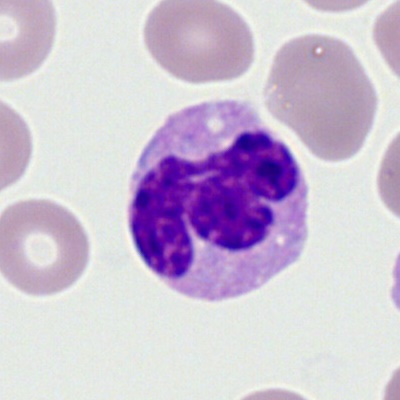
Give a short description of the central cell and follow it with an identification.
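Outline round, smooth. Chromatin dark purple, coarsely clumped. Cytoplasm pale lilac. Small pale clear spot in cytoplasm near top of cell. Segmented neutrophil.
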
